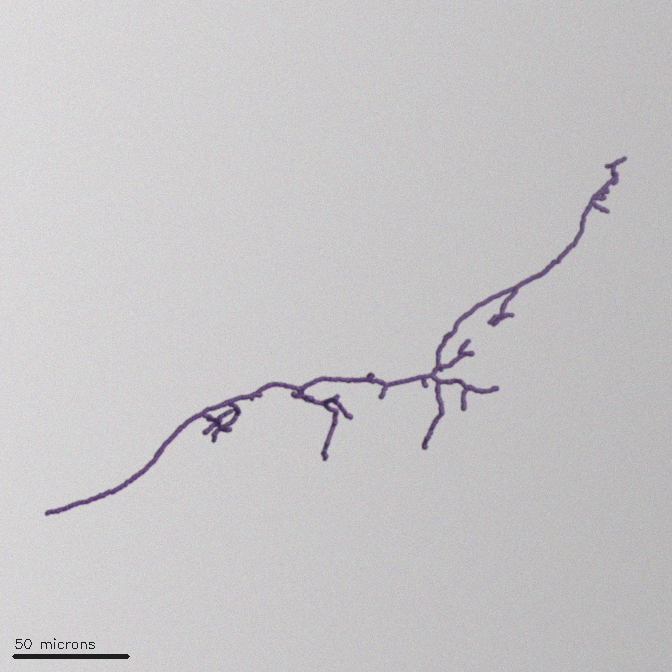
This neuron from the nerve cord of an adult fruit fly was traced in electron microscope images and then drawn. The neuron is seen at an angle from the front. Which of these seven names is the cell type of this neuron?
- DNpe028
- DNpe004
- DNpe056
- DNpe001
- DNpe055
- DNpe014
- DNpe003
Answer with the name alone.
DNpe003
